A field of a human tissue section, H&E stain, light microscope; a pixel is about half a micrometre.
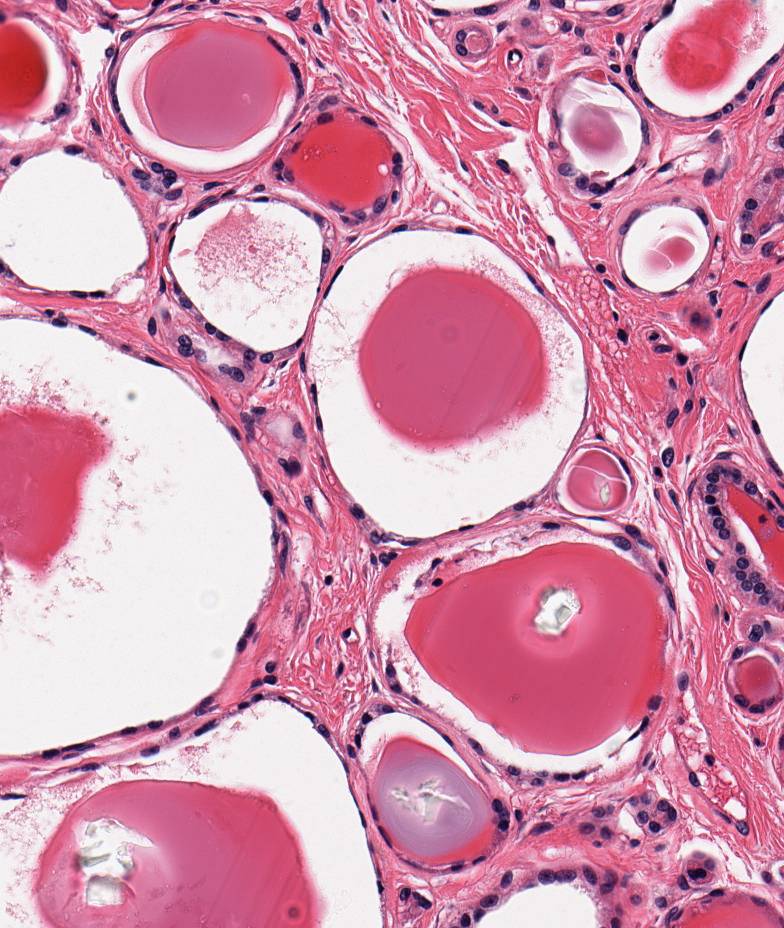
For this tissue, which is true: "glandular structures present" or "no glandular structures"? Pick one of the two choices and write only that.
Glandular structures present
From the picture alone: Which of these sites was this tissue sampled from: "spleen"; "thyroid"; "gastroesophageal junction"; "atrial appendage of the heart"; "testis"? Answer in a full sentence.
The site this tissue was sampled from is the thyroid.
